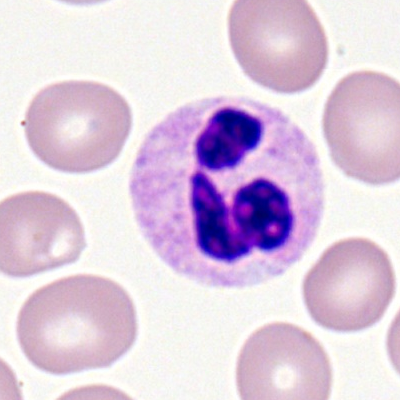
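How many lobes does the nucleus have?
Three; the upper lobe lies apart from the two lower lobes.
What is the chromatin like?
Dark purple and coarsely clumped.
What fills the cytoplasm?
Fine lilac granules.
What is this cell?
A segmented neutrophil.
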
